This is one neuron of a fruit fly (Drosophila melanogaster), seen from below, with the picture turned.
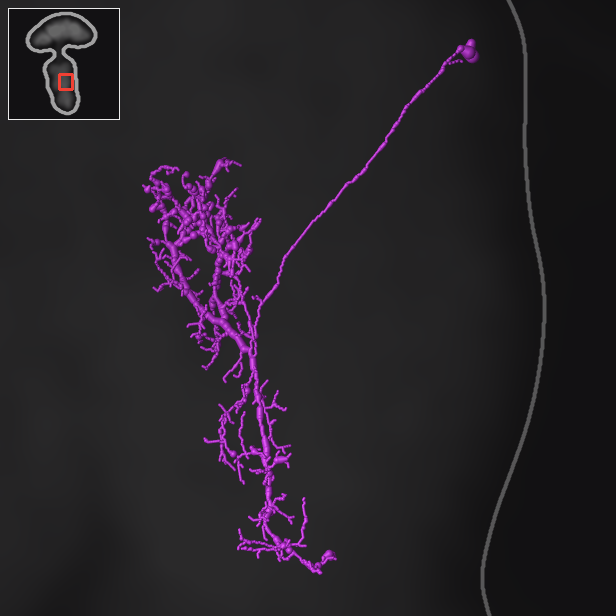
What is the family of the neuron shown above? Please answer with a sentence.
The family is hemilineage 09A.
